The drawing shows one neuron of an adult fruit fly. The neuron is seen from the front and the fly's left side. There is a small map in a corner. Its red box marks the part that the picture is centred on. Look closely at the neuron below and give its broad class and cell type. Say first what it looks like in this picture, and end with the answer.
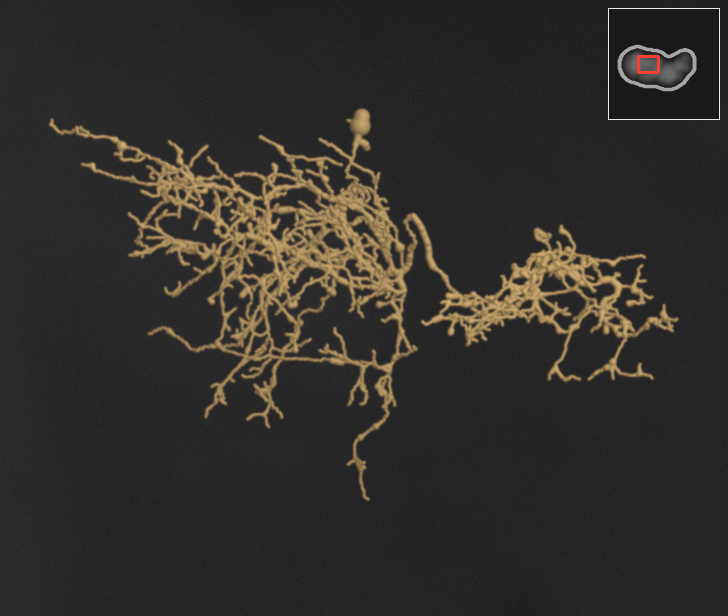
The cell body can be seen at the top of the picture. More than a hundred branch ends can be seen. Its broad class is central-brain intrinsic neuron. Its cell type is IB092.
